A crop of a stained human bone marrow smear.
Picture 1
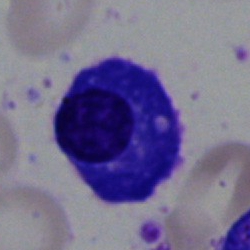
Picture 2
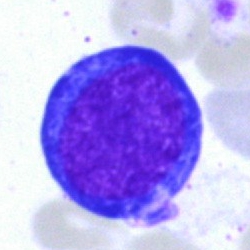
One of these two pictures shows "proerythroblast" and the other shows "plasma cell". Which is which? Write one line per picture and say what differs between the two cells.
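Picture 1 is a plasma cell. The cytoplasm is plentiful and stains a deep blue.
Picture 2 is a proerythroblast. The nucleus fills most of the cell.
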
